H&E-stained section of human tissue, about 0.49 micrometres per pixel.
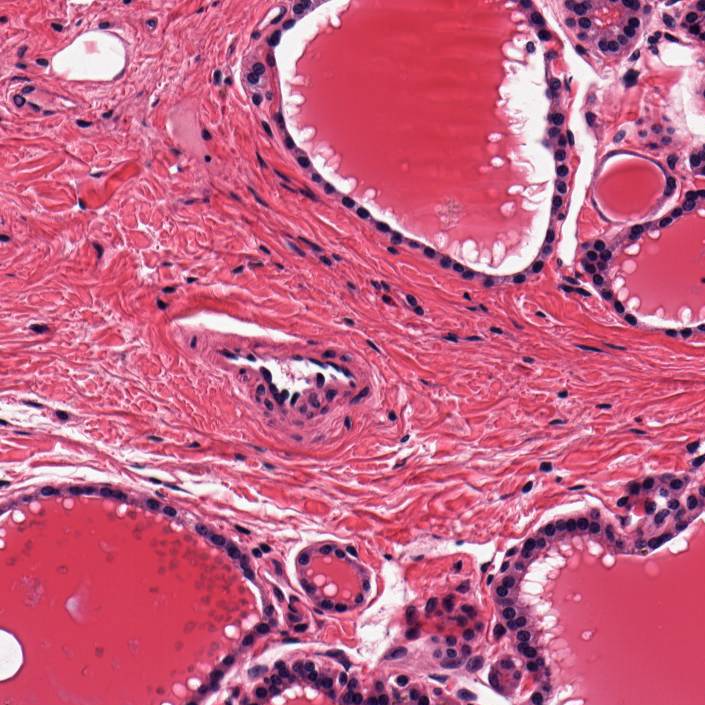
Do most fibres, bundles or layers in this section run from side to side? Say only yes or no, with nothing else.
Yes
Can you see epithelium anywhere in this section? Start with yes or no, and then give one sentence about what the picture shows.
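Yes. The follicles are lined by a single layer of low cuboidal cells with round dark nuclei.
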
